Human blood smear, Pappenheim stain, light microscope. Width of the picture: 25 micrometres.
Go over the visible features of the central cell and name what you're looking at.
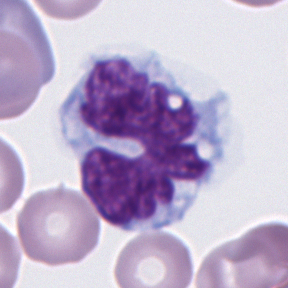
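Broad bands of nuclear material, not thin threads, join the parts of the nucleus. The chromatin is mottled rather than evenly dark. The cytoplasm is pale greyish blue, with two small clear round spots on the right side. The cell is a monocyte.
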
